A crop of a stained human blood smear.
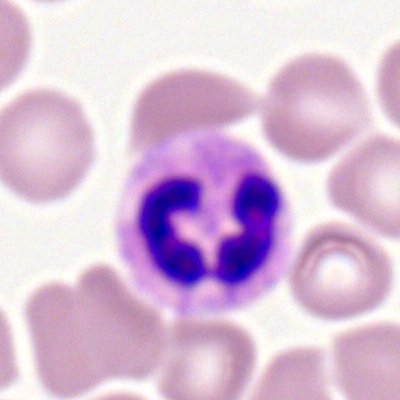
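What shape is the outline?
Smooth, and roughly round.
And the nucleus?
Divided into several lobes, and I see no nucleoli.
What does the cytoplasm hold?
Only fine, faint granules.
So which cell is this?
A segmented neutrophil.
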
